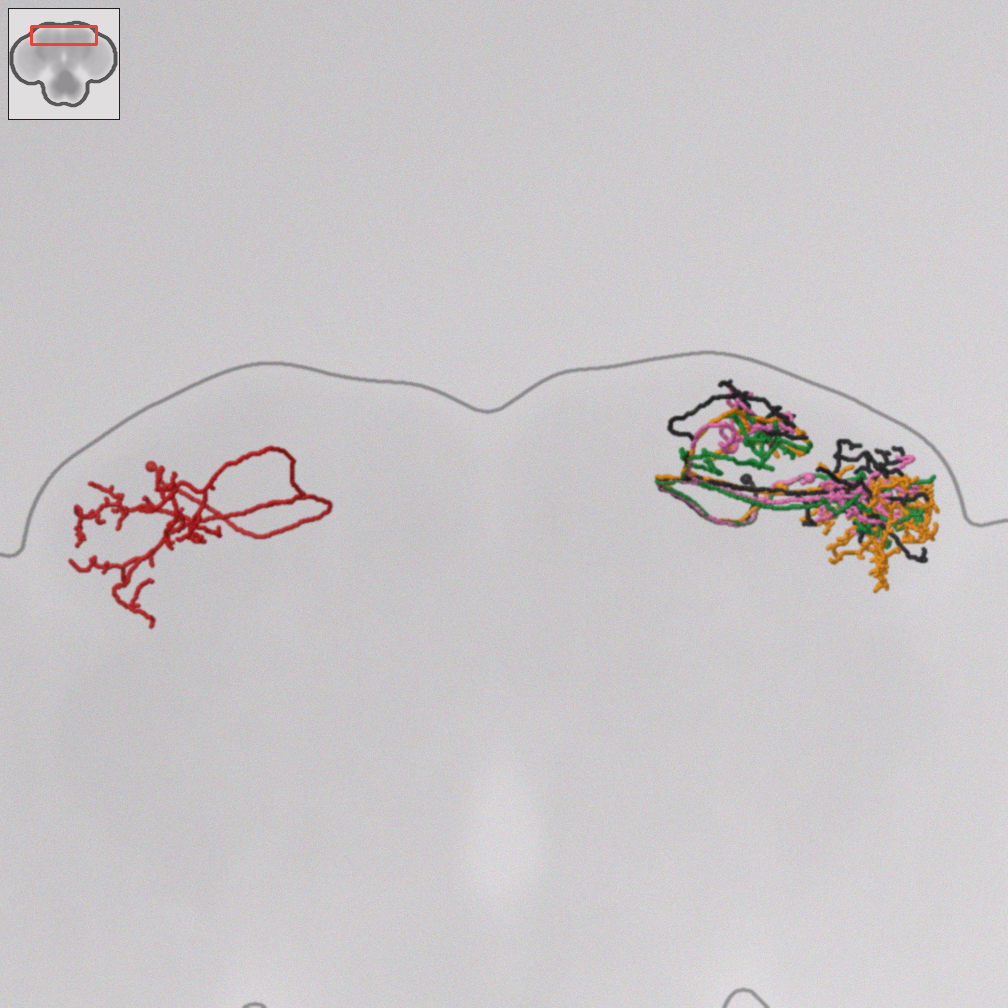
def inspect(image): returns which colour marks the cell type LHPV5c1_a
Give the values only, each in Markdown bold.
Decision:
**orange**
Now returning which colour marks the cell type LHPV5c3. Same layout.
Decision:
**red**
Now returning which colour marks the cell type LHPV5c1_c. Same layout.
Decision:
**green**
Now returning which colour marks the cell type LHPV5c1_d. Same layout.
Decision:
**pink**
